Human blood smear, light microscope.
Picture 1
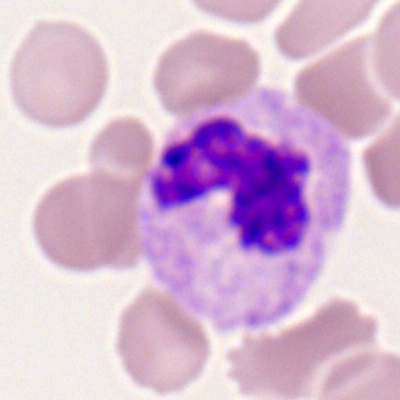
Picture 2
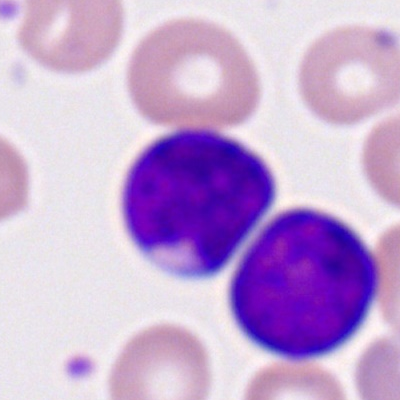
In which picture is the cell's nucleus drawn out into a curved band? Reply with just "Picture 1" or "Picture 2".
Picture 1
